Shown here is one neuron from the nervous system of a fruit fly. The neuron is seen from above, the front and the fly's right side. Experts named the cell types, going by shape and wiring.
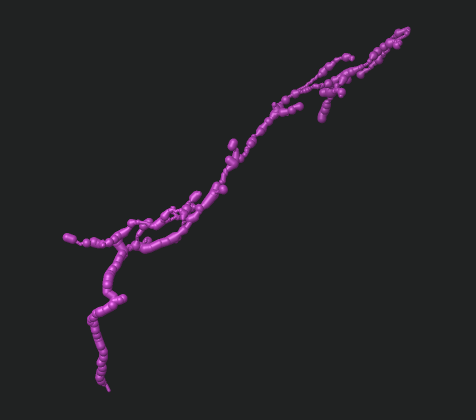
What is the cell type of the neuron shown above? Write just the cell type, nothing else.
aPhM3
